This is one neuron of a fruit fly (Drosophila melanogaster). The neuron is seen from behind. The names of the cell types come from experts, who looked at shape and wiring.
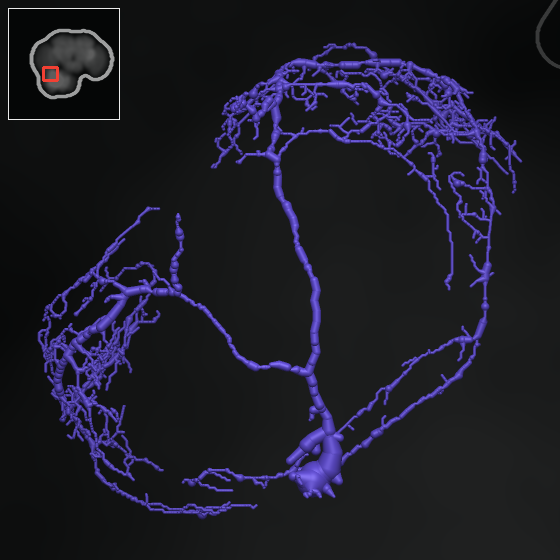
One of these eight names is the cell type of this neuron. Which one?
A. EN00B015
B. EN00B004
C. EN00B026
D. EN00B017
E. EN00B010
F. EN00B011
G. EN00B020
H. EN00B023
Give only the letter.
G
